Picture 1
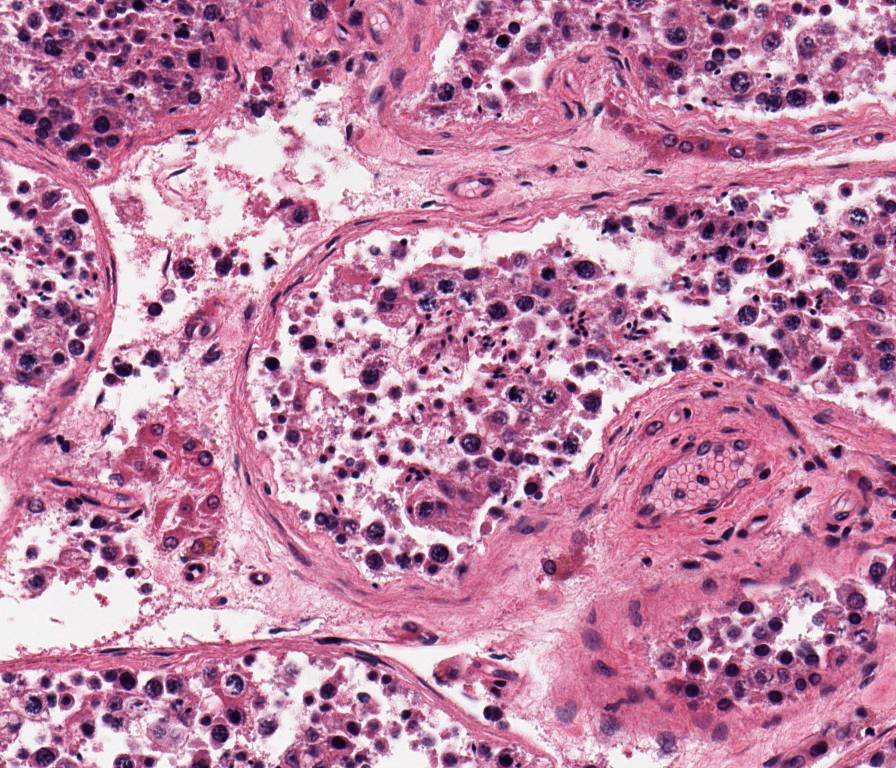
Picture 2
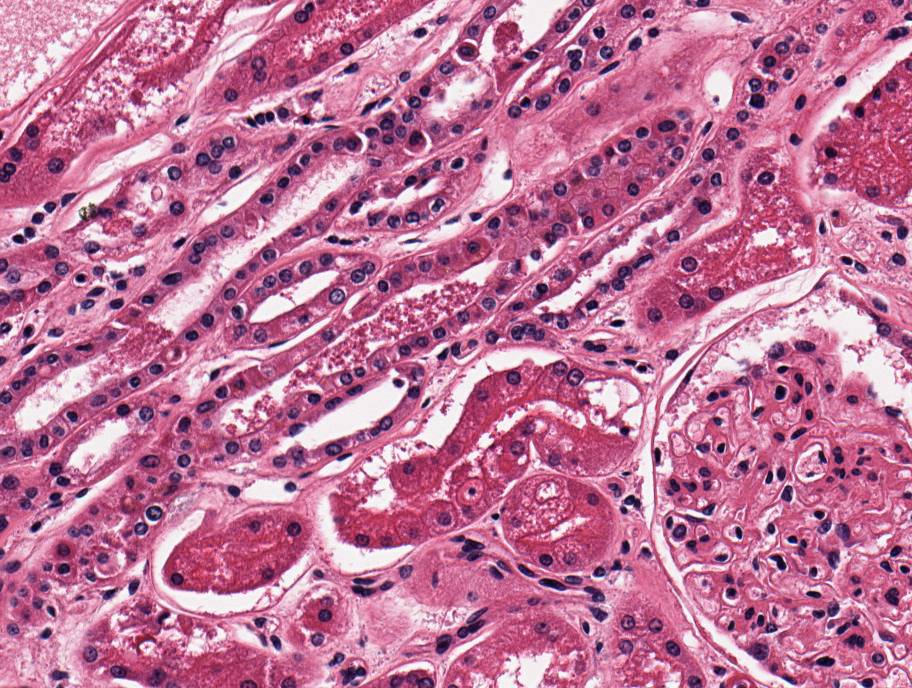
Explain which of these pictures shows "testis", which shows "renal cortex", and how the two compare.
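Testis appears in the first picture, renal cortex in the second. In the testis, the cells within the units are loosely held together, many lying detached in the central space rather than in ordered layers. Many white clefts and gaps separate the cells, suggesting shrinkage or handling artefact. Between units on the left the tissue is pale and loose, with scattered cells and wispy pink material, and no fat cells are present anywhere in the field. The renal cortex contains, at the lower right, a glomerulus: a rounded tuft of capillary loops with many nuclei, set inside a thin capsule. Cells lining the slender tubules have paler pink cytoplasm than those of the wider tubules. Several tubular lumens, especially central ones, contain pink granular debris, and the interstitial stroma between tubules is scant, forming only thin strands.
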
